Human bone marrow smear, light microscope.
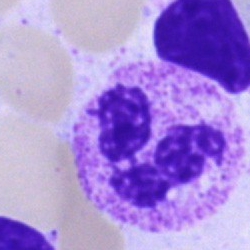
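Segmented neutrophil from a stained human bone marrow smear, viewed by light microscope. Its outline, I note, is round and smooth. The nucleus falls into three lobes, the chromatin dark purple and coarsely clumped. Scattered throughout the cytoplasm are small pink-violet granules.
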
